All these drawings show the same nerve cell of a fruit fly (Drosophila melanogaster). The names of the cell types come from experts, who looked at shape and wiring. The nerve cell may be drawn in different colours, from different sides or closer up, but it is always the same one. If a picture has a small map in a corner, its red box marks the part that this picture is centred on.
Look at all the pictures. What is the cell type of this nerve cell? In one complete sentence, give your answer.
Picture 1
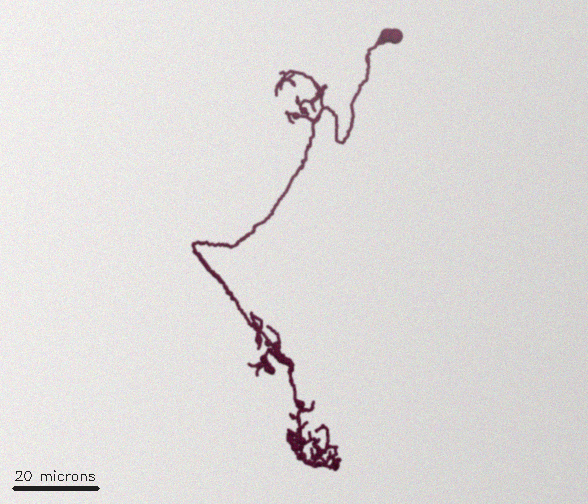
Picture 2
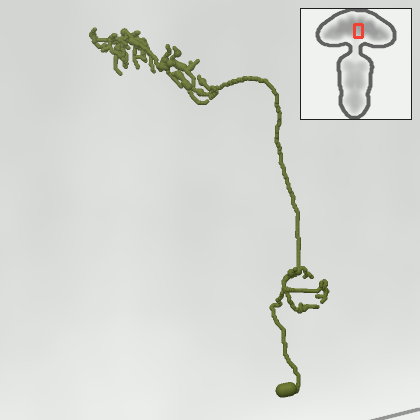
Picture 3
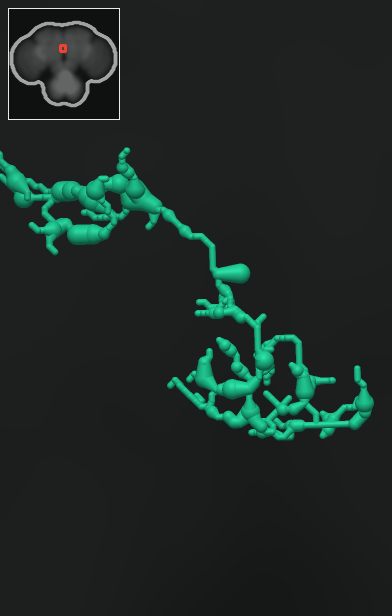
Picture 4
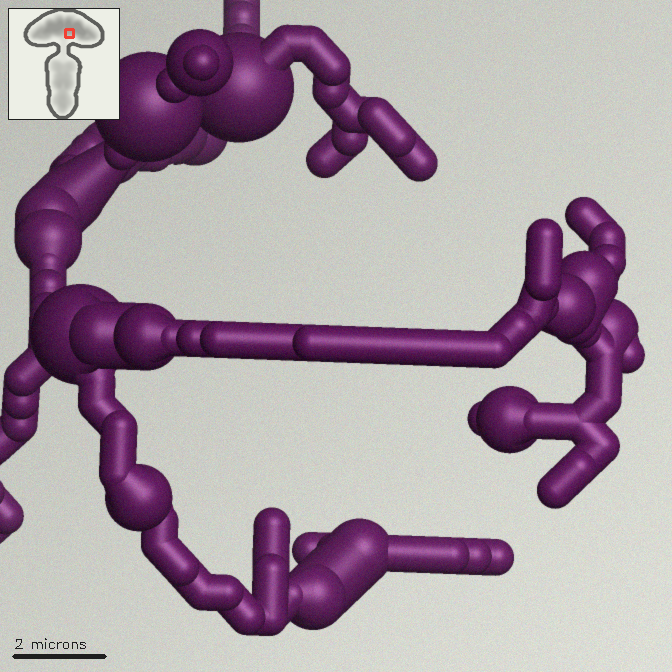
The cell type that this nerve cell has is PFNm_b.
